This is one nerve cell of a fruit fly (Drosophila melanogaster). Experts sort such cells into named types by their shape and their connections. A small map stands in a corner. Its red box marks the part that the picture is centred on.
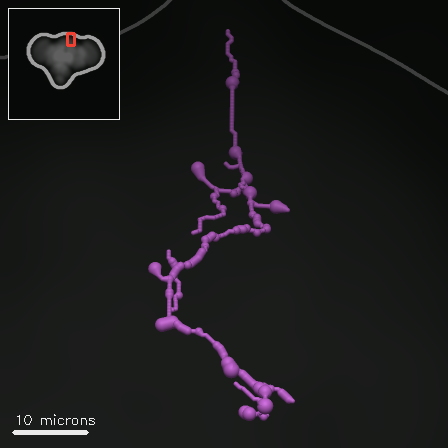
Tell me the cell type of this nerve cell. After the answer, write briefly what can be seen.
It is of cell type claw_tpGRN. It is a sensory neuron entering the brain. No cell body is drawn. By the scale bar it is about 55 microns tall in this view. There are a dozen or fewer branch ends.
